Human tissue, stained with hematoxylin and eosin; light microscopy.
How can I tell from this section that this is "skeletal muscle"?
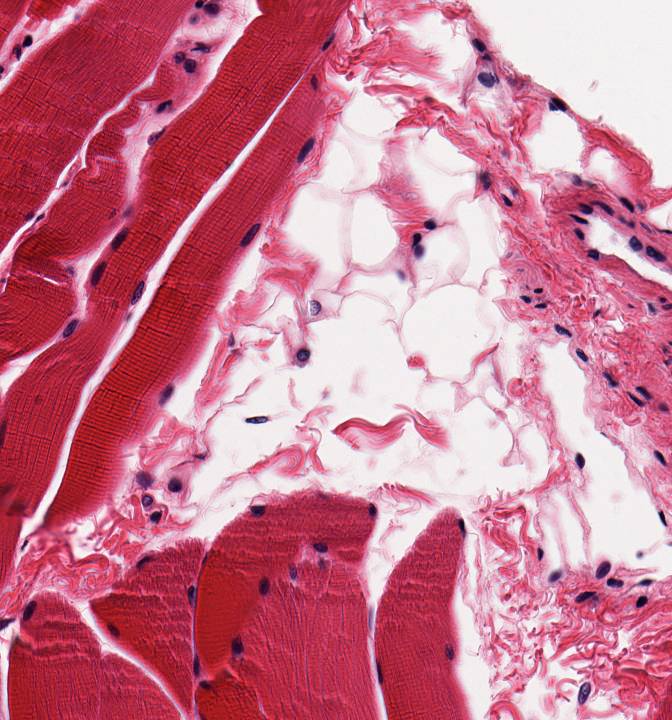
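Look first at the lengthwise muscle fibres: they show fine transverse cross-striations.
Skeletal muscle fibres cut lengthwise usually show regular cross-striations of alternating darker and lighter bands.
Those striations fit skeletal muscle. Their nuclei are flattened ovals lying at the fibre edges. Not muscle at all are the loose connective tissue in the centre, thin pink strands around clear spaces, and the wavy pink collagen bundles with scattered elongated dark nuclei along the right side.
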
